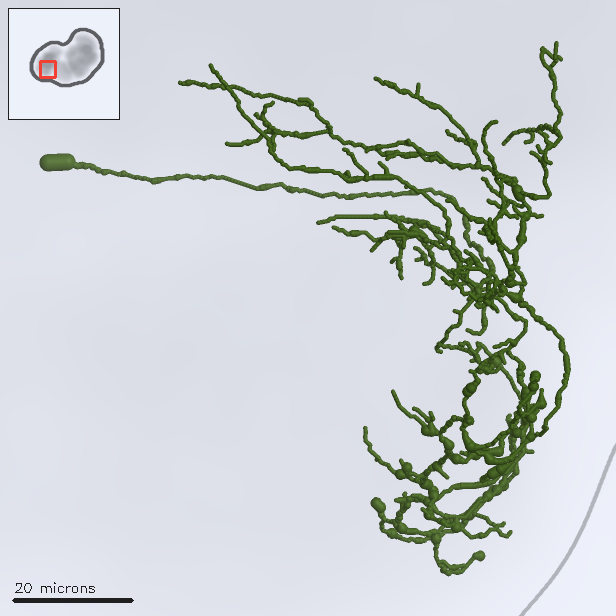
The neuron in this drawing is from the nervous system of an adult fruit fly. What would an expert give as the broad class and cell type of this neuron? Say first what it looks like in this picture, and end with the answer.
The cell body is at the upper left of the picture. From top to bottom in the picture it spans about 90 microns. Dozens of branch ends can be seen. This is a nerve-cord intrinsic neuron. Its cell type is INXXX427.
